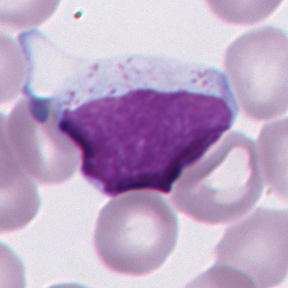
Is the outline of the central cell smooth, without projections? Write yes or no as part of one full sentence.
No, the cell's outline is ragged or frayed, or carries projections, blebs or tags.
